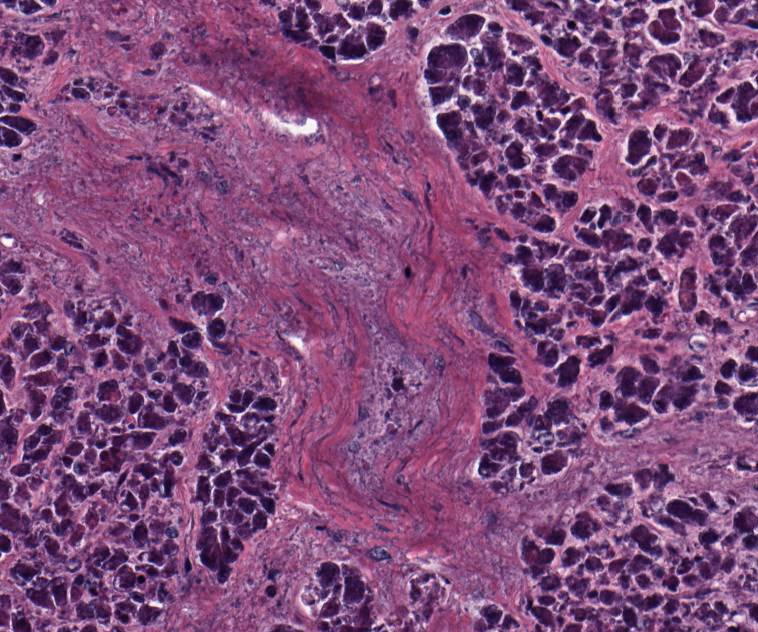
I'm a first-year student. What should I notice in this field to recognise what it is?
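What you're looking at is exocrine pancreas. The cells sit in many small clusters, separated by thin pink fibrous strands, on both sides of a broad pink fibrous band running from the upper left through the centre to the lower middle. Notice the band's wavy collagen.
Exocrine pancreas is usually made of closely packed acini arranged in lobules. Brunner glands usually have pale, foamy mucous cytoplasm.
The clustered cells here, by contrast, stain a dense dark purple throughout.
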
